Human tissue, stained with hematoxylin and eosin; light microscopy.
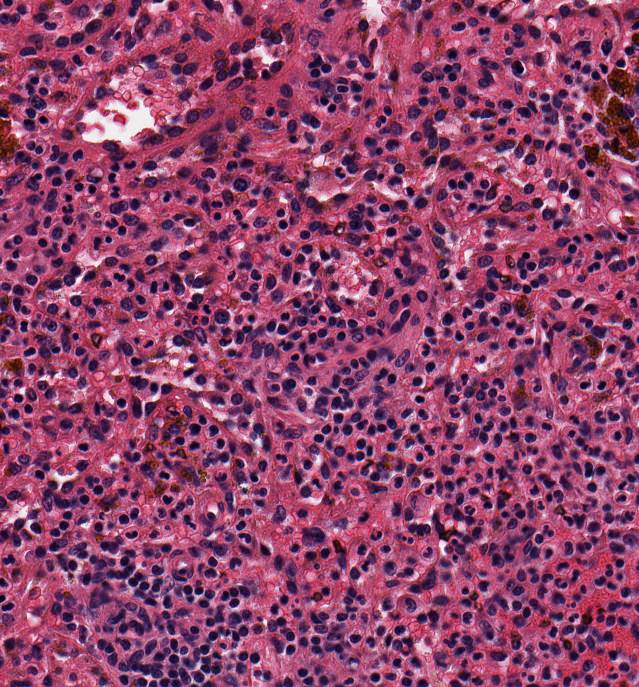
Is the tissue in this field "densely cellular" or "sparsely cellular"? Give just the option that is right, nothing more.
Densely cellular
